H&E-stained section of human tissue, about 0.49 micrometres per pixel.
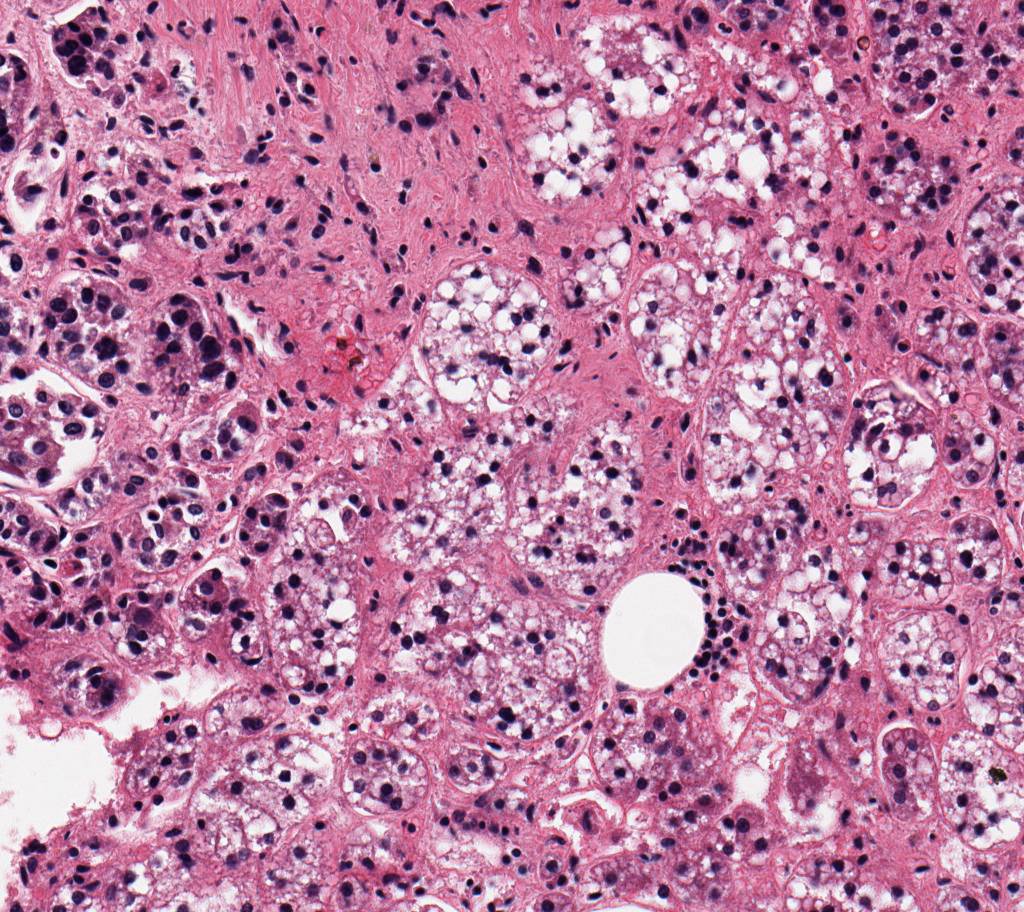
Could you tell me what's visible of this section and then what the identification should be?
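Centre and right, most of the nest cells have pale cytoplasm filled with lots of small clear vacuoles, and their nuclei are small, round and darkly stained. Over at the left edge the nests differ: denser pink cytoplasm, fewer vacuoles. Just below and right of centre there's one round empty space, with a cluster of small dark round nuclei at its right margin. It's adrenal gland.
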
